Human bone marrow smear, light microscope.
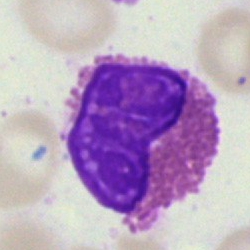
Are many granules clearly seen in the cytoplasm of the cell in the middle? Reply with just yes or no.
Yes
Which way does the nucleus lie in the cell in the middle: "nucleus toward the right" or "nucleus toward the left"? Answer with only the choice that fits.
Nucleus toward the left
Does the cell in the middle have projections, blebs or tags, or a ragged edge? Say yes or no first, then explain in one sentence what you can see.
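Yes. The cell outline is bumpy and irregular where granules stand out at its edge.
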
